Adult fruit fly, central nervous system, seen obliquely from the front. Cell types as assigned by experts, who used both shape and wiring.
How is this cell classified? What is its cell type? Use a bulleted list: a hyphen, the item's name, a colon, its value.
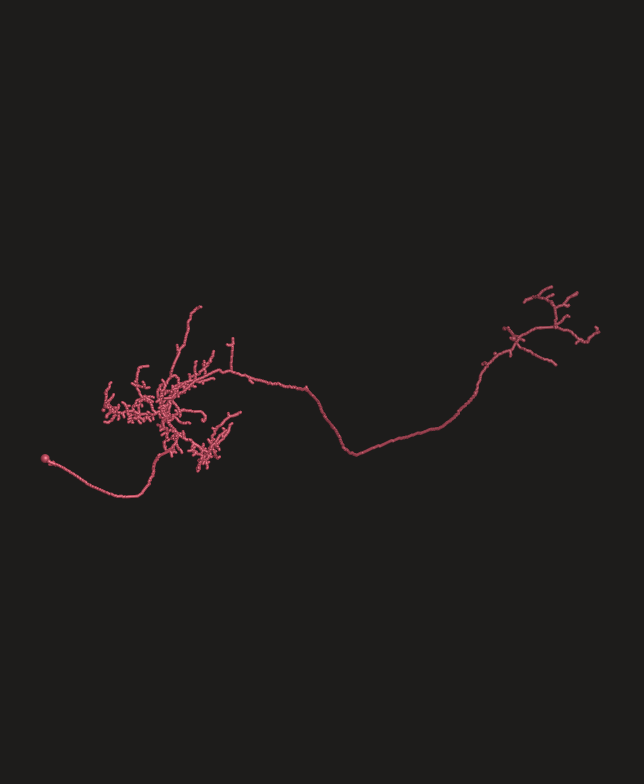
- cell type: DNg12_g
